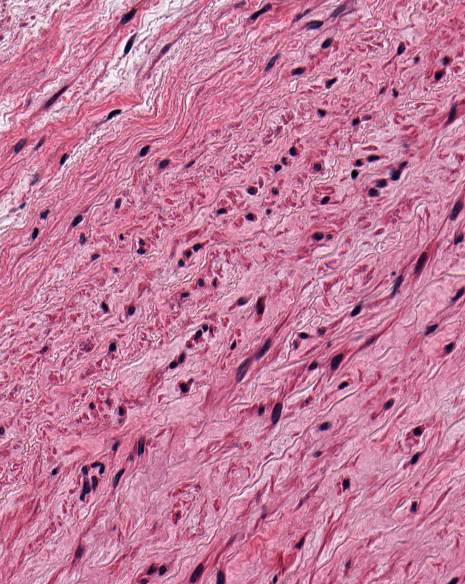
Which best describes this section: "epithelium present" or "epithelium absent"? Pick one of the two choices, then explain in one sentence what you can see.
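Epithelium absent. The whole field is pink fibrous connective tissue with no epithelium anywhere.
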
